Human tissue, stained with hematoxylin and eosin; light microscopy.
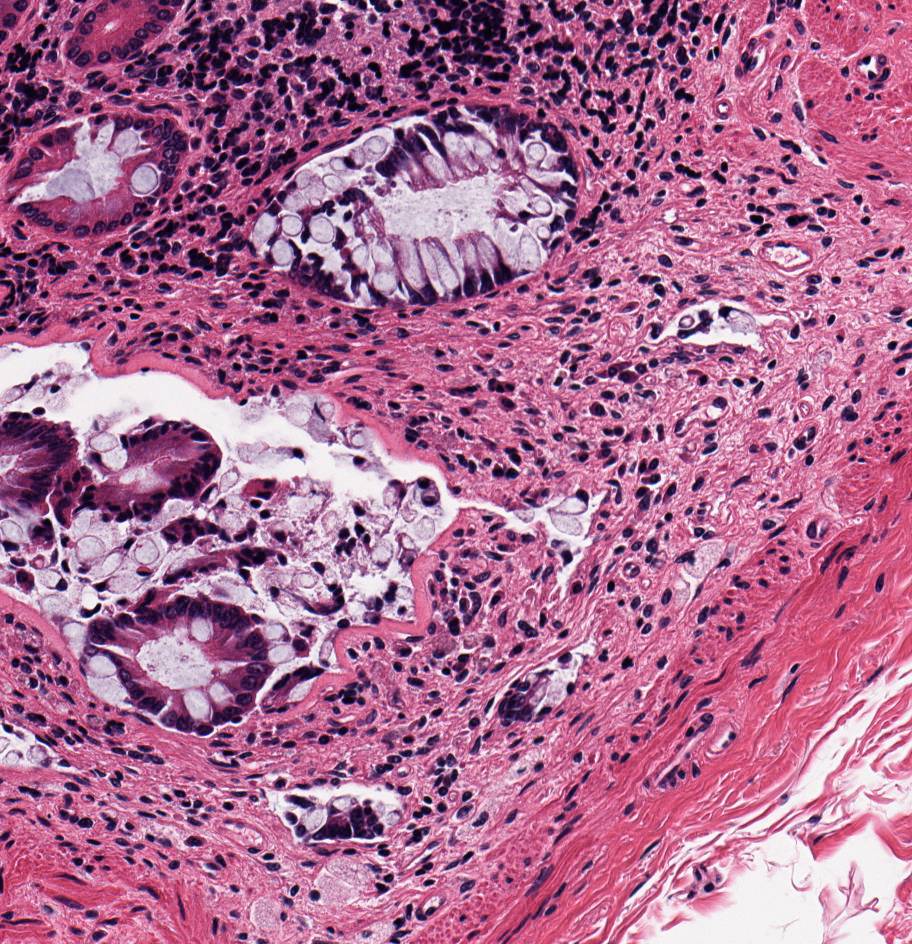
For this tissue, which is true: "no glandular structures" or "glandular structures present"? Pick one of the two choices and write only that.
Glandular structures present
